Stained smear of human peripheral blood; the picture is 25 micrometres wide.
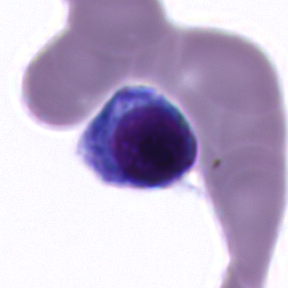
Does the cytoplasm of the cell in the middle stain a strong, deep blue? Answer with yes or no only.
Yes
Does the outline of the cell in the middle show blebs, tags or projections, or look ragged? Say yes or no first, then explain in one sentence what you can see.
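Yes. The left edge of the cell is ragged and fuzzy, while the right edge is smoother.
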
